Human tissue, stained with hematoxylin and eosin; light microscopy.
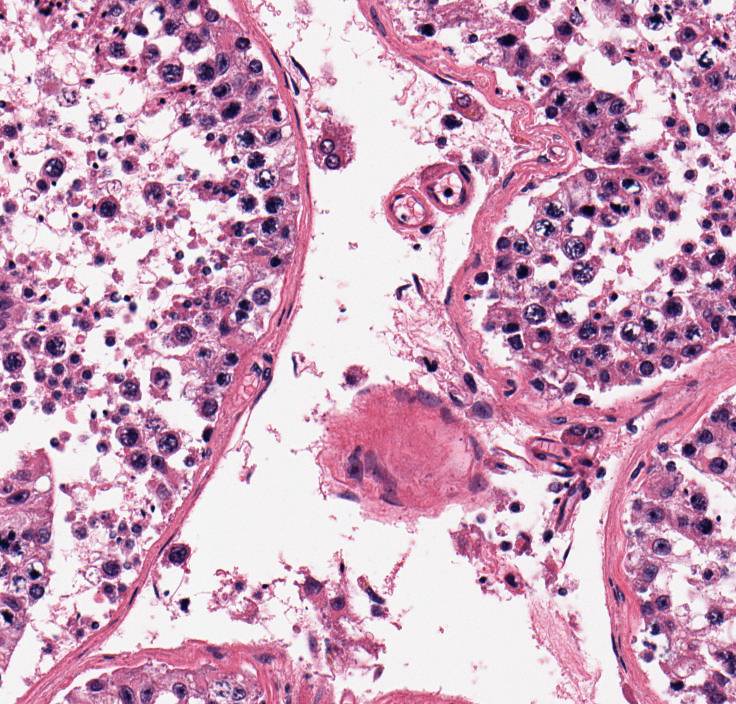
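Testis, showing parts of at least four curved-walled tubules that fill the corners and sides around a central pale space. Each has a thin pink fibrous wall with flattened, elongated dark nuclei. Near the top centre of that space, two small round pink-walled vessels sit side by side. You won't find any fat cells.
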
